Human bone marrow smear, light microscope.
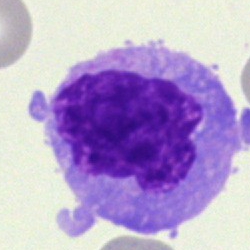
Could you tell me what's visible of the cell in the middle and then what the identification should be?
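Roughly round outline, broken by small surface bulges. Small rounded cytoplasmic blebs project from the surface, clearest at left and lower left. Nucleus irregular and folded in outline, with several lobe-like bulges. Cytoplasm abundant, pale lilac-blue, forming a broad rim below and right of the nucleus. Monocyte.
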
